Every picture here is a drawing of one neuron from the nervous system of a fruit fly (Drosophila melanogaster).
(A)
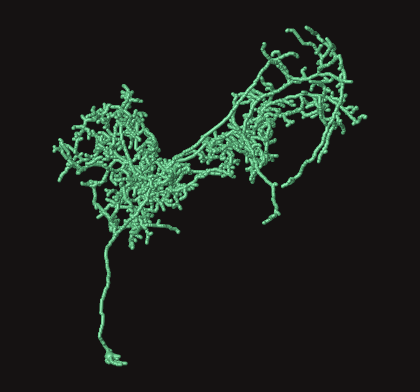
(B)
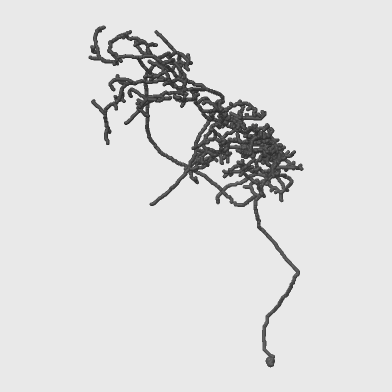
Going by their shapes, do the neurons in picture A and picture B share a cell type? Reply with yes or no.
no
